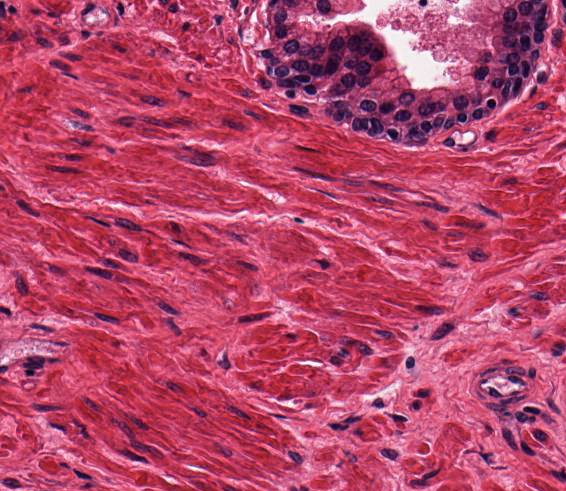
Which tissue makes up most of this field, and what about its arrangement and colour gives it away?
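Fibromuscular stroma, I'd say: smooth muscle bundles fill most of the field, with a gland only in the top right corner. The muscle cells have cigar-shaped dark nuclei in strongly eosinophilic cytoplasm, and in the lower half the bundles interlace in different directions.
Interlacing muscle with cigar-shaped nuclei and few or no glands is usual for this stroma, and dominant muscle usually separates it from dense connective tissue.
That gland's round to oval dark nuclei lie in more than one layer.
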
